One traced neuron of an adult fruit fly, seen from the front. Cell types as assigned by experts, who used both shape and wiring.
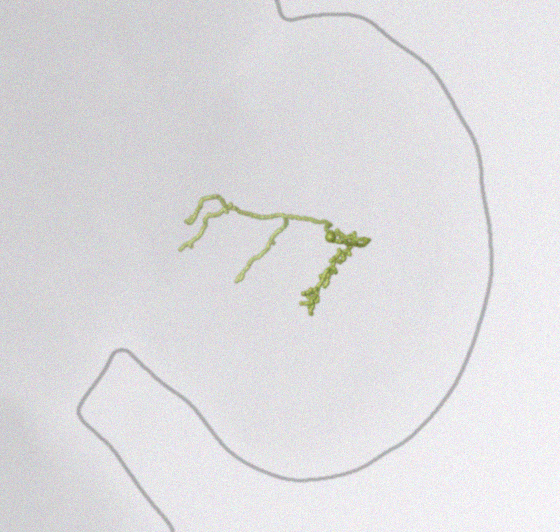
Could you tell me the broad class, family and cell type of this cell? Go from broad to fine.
optic-lobe intrinsic neuron; TmY; TmY9b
